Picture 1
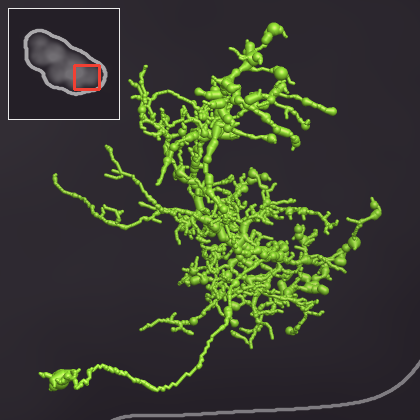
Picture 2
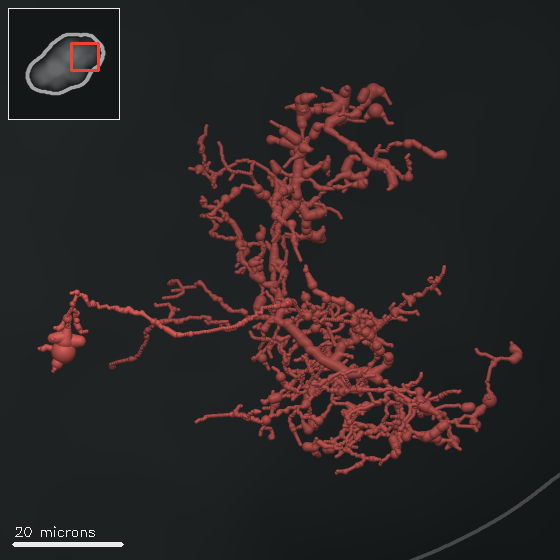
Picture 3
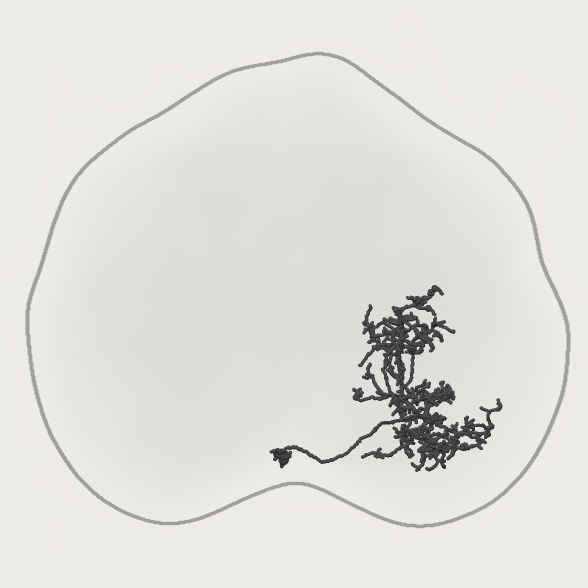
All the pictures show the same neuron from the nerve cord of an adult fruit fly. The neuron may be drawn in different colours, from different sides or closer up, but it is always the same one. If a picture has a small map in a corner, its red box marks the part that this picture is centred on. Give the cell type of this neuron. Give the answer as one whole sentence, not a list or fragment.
The cell type IN13B019 is the type of this neuron.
